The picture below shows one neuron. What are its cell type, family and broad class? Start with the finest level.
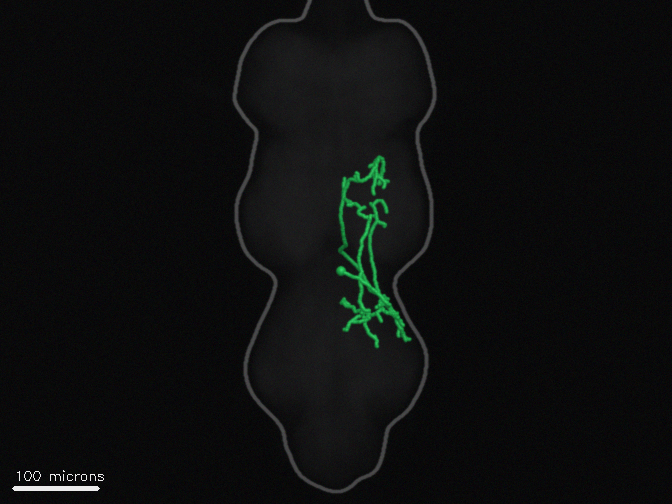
IN17A105; hemilineage 17A; nerve-cord intrinsic neuron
